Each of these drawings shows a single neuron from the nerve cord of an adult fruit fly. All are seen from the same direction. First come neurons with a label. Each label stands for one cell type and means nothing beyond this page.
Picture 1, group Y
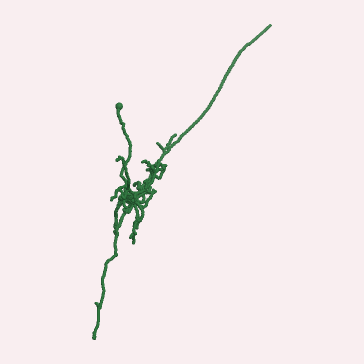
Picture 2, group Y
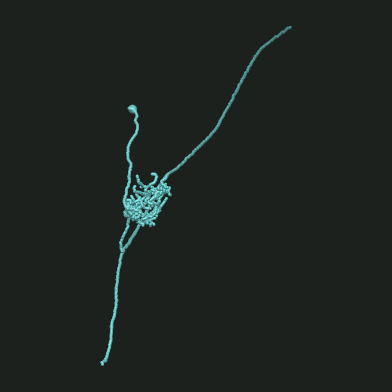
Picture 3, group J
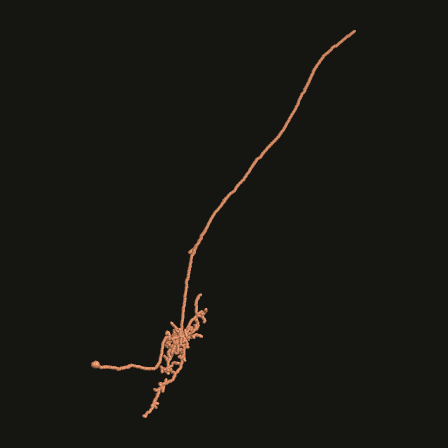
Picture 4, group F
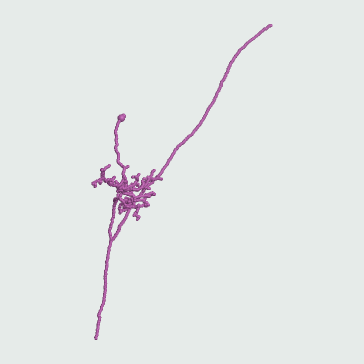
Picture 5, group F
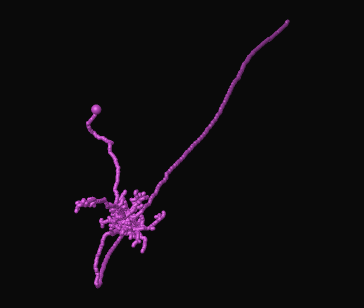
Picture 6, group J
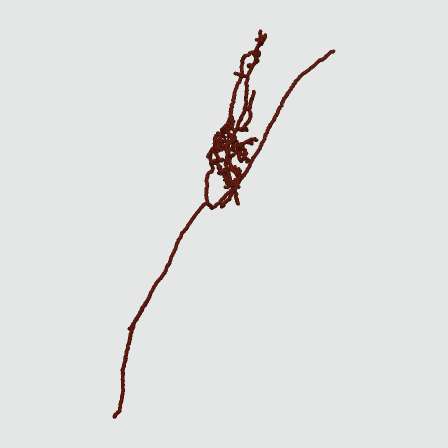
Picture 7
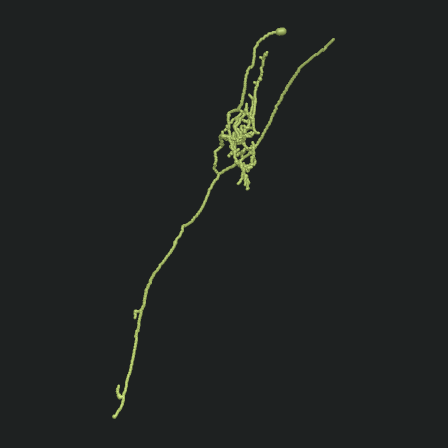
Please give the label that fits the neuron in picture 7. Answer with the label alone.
group J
